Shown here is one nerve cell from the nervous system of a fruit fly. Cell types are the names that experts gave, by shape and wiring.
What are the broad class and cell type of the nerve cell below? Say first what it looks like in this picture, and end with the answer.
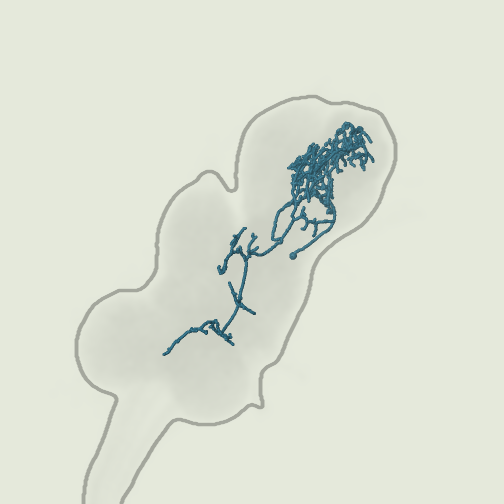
It lies in the nerve cord. Its cell body lies in the middle of the picture. Its broad class is nerve-cord intrinsic neuron. It is of cell type INXXX219.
